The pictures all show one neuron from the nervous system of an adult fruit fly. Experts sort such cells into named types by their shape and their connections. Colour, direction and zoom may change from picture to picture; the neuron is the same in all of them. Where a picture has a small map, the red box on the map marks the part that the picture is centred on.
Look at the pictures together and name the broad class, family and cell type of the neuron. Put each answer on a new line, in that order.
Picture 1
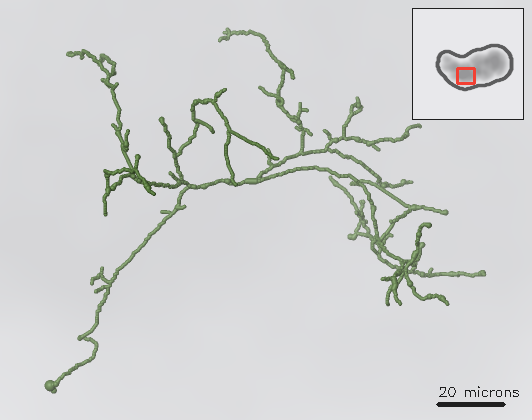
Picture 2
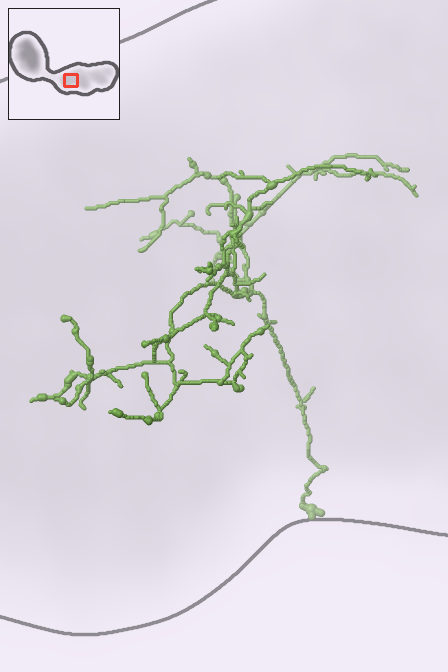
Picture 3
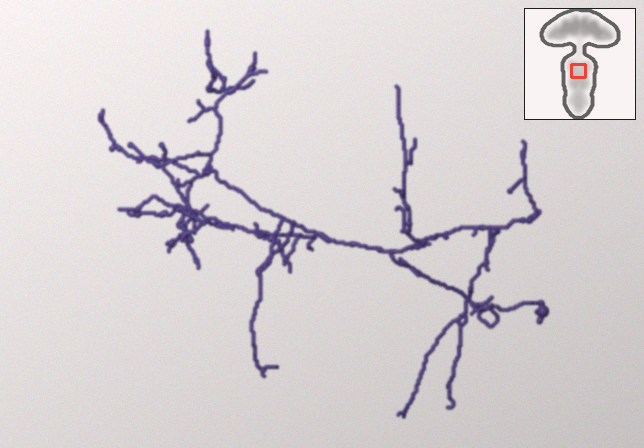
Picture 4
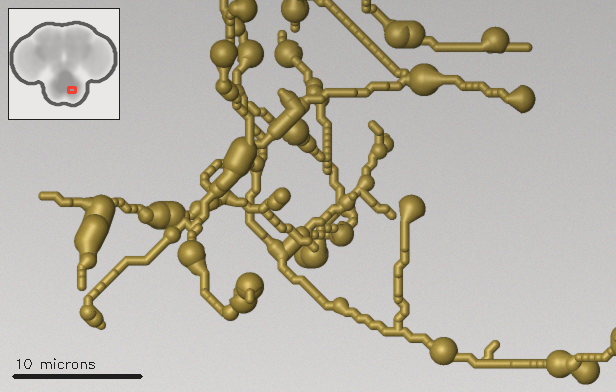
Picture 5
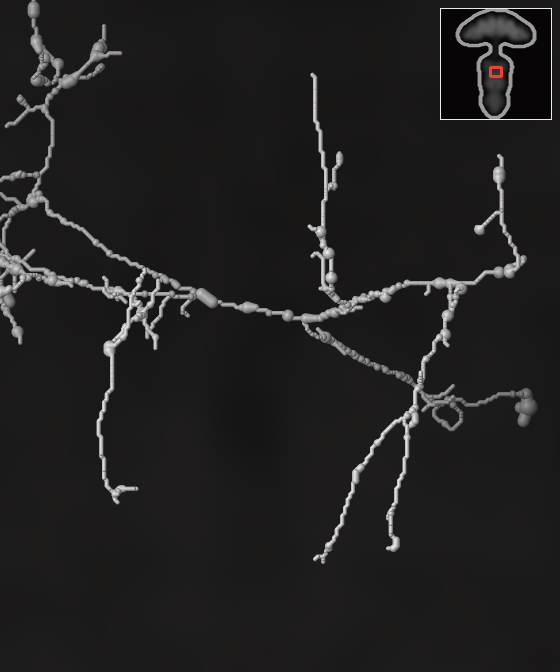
nerve-cord intrinsic neuron
hemilineage 12B
IN12B090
